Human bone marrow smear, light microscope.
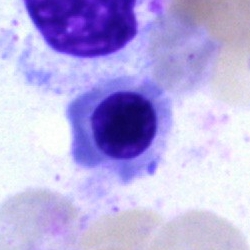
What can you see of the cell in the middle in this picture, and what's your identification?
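Rather than a smooth circle, the outline is irregular, with knobby, angular edges. The nucleus lies off-centre, toward the right side of the cell. Its chromatin is dense and dark purple, and no nucleoli are visible. The cell is an erythroblast.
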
